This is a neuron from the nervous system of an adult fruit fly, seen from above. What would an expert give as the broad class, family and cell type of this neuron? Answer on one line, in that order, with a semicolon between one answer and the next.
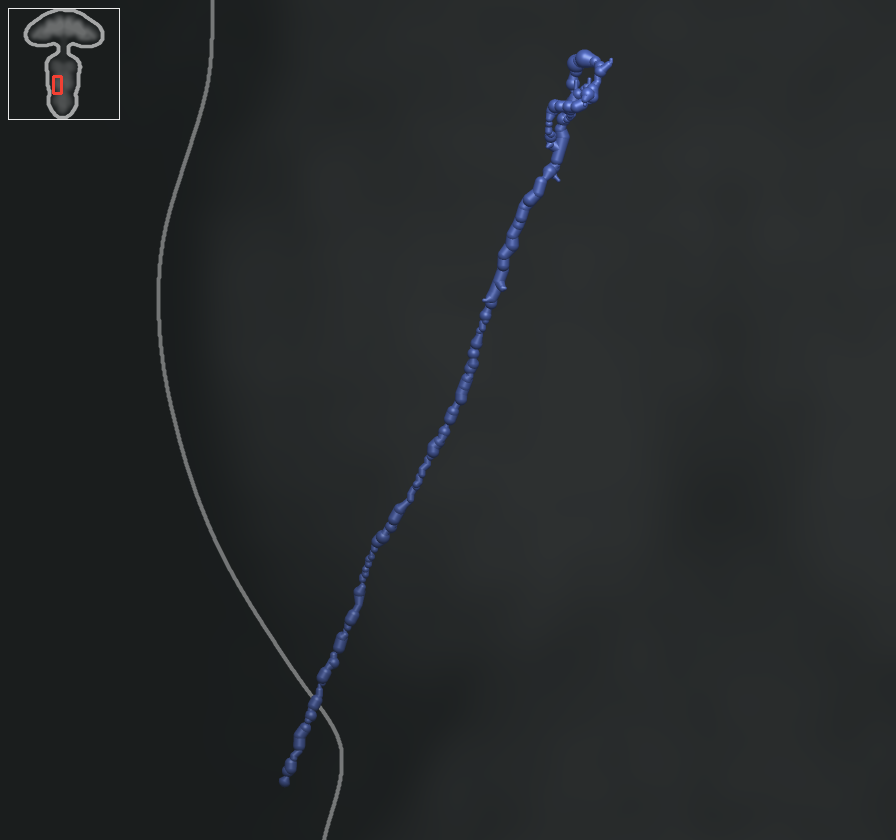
sensory neuron entering the nerve cord; class mechanosensory proprioceptive; SNpp60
